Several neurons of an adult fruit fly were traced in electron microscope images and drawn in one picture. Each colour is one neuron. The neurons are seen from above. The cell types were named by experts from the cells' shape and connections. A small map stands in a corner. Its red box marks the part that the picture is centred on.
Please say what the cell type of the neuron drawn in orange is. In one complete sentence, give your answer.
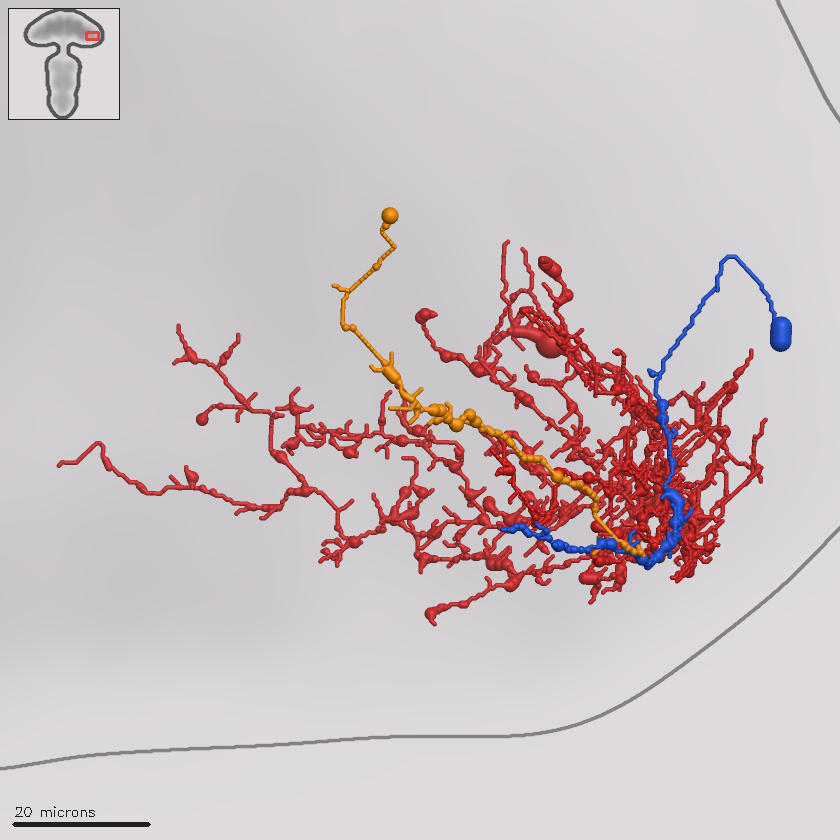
The cell type that this neuron has is Dm3a.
